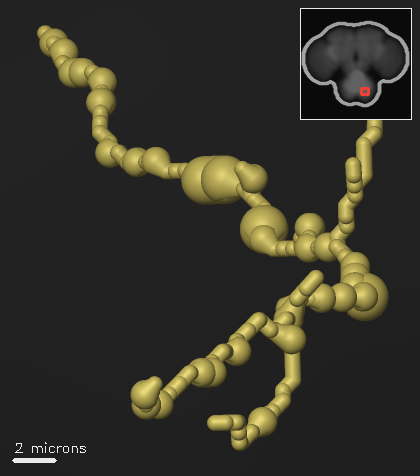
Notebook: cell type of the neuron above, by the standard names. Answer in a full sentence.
The cell type is SNta28.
